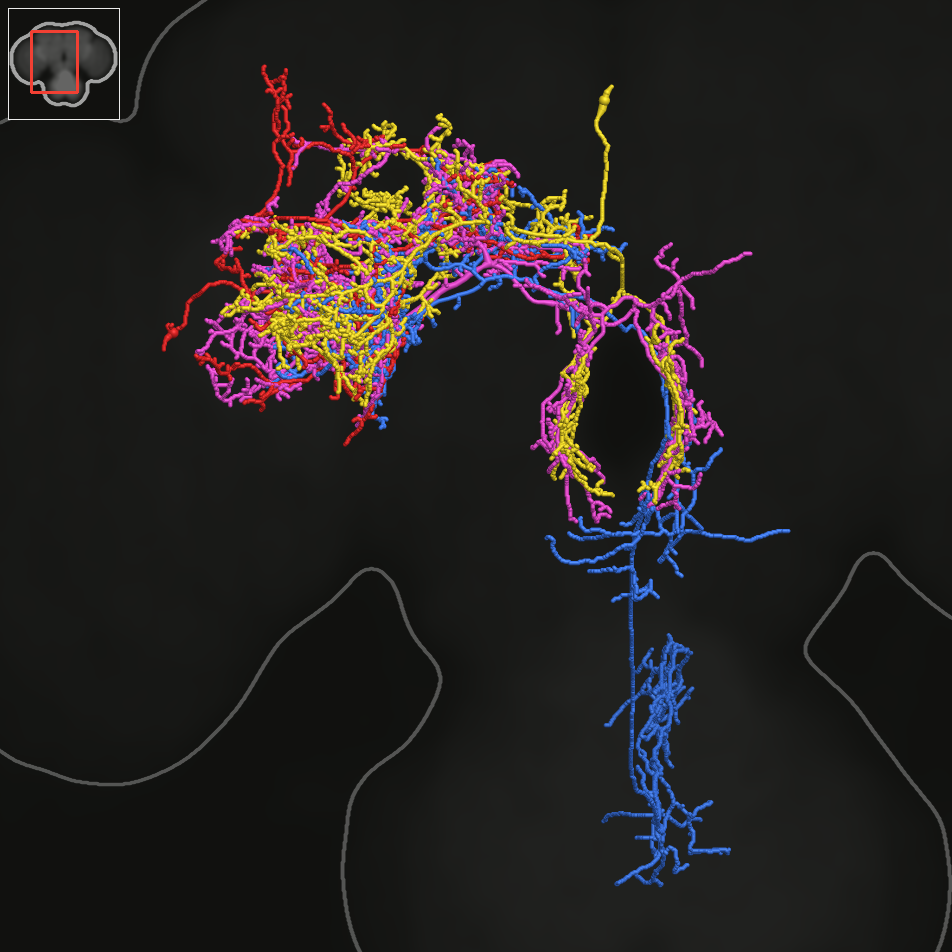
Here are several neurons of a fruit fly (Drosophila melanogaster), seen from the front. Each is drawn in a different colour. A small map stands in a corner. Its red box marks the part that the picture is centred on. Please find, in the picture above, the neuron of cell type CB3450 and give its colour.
red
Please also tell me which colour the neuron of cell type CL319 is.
magenta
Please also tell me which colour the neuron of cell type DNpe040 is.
blue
